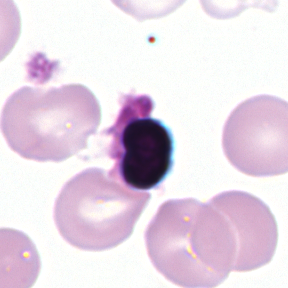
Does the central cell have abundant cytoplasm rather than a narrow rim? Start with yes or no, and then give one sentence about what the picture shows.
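No. Cytoplasm forms at most a very thin rim, so the nucleus fills almost the whole cell.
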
